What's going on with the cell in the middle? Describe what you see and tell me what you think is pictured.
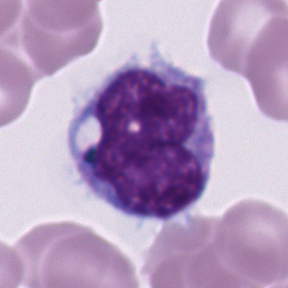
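First, fine, hair-like projections fringe the cell edge, most visibly at the top. Second, the nucleus fills most of the cell, and a notch on its right side divides it into upper and lower lobes. Its chromatin is deep purple, coarse and mottled. Fourth, the cytoplasm is a narrow pale blue rim. The cell is a monocyte.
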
